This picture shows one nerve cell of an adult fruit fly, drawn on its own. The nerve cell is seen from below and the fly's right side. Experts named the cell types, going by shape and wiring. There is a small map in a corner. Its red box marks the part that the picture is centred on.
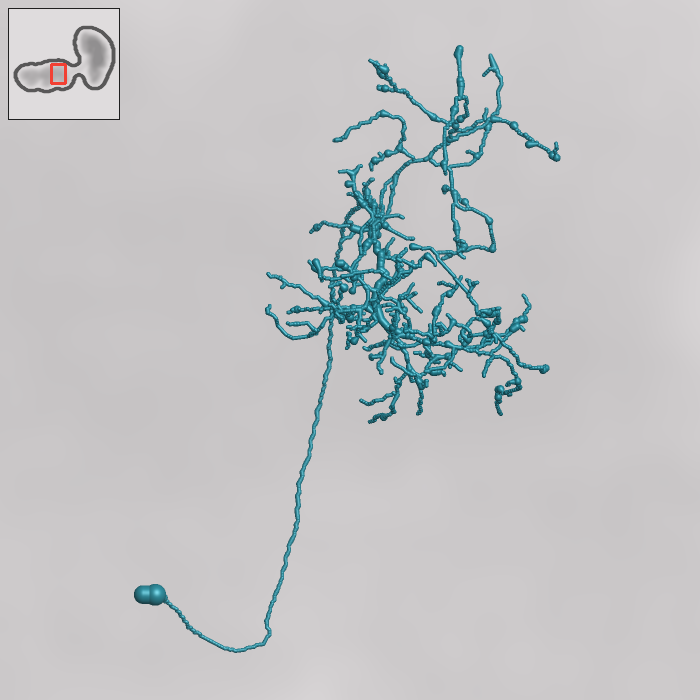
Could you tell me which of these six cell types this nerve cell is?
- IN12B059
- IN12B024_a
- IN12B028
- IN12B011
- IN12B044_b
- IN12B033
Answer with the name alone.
IN12B033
